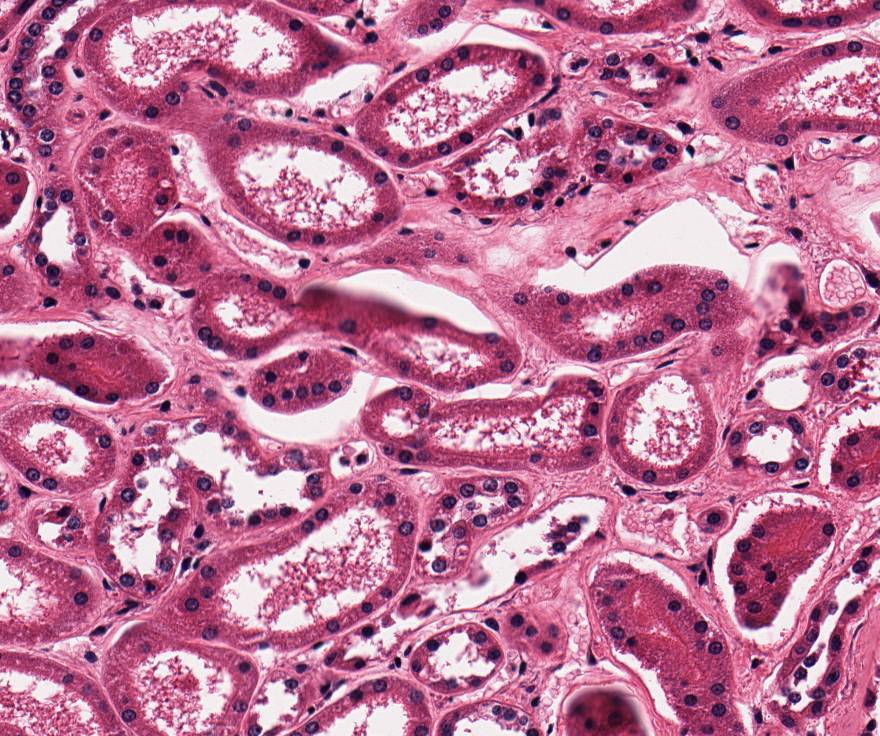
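Renal cortex, with closely packed tubules cut in round, oval and elongated profiles filling the field. In each tubule, the lining is a single layer of cuboidal epithelial cells. Most lining cells have abundant pink granular cytoplasm. Their nuclei are round and dark, spaced in a single row around each tubule.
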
